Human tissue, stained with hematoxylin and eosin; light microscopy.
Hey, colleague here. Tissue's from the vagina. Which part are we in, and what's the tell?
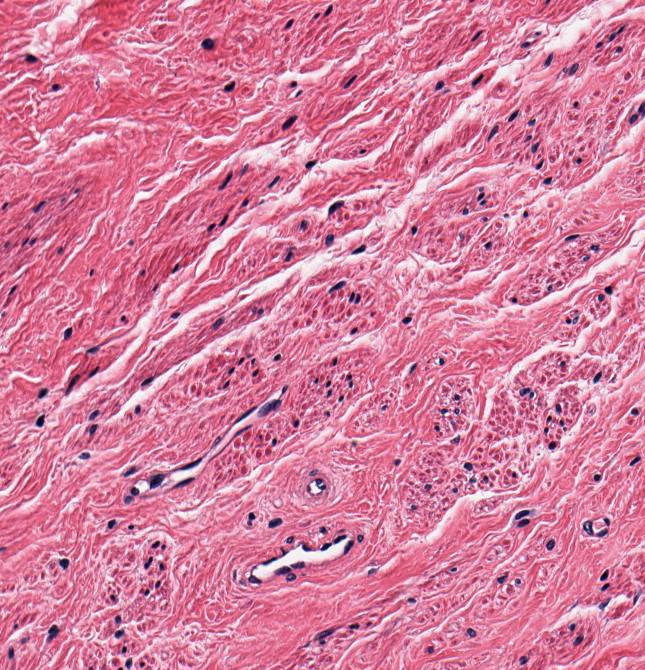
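That's dense connective tissue. Wavy fibre bundles cross the whole field diagonally, lower left to upper right, separated by narrow white clefts running the same way. Most nuclei are dark and elongated, lying along the fibres.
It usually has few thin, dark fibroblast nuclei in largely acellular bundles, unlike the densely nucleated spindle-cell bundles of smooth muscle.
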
